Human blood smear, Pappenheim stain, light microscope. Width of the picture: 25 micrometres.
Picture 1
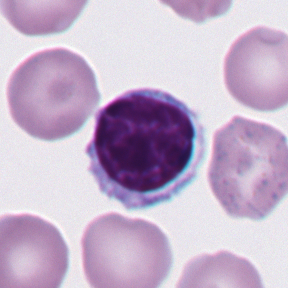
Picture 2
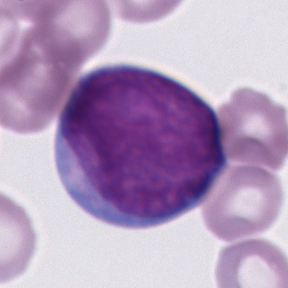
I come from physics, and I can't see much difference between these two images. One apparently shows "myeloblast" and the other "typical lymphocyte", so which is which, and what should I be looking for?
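The typical lymphocyte is in picture 1, and the myeloblast is in picture 2. In picture 1 the nucleus is round and about 9 micrometres across, with no nucleoli visible. In picture 2 the nucleus is oval and unlobed and fills about 80% of a cell about 15 micrometres across.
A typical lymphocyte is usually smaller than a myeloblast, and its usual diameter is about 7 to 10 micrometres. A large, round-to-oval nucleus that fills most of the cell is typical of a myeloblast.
The typical lymphocyte's pale blue-lilac cytoplasm forms only a thin rim around the nucleus, and its outer edge is finely ruffled, most visibly on the left. The myeloblast's pale blue cytoplasm forms a narrow crescent, mainly along the lower-left edge, inside a smooth outline that is round to slightly oval.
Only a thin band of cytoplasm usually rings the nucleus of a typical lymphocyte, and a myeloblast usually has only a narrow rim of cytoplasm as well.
Neither cell shows distinct granules in its cytoplasm, and the myeloblast also shows no vacuoles.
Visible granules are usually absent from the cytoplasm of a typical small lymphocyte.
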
